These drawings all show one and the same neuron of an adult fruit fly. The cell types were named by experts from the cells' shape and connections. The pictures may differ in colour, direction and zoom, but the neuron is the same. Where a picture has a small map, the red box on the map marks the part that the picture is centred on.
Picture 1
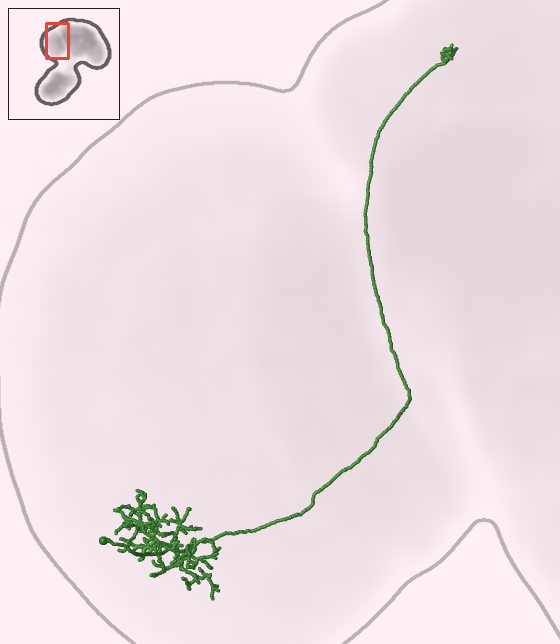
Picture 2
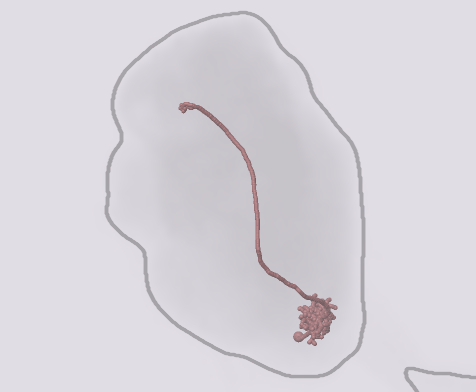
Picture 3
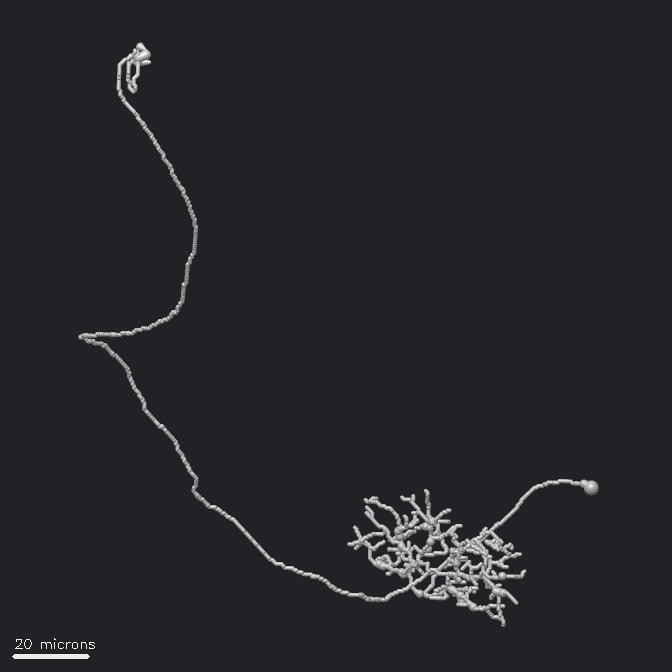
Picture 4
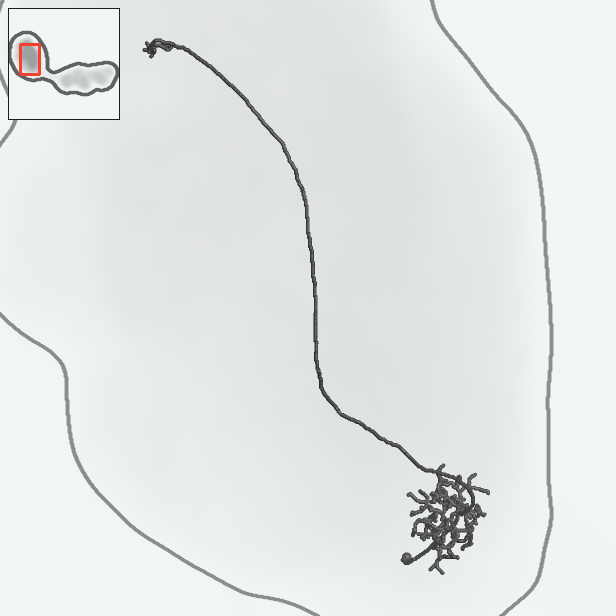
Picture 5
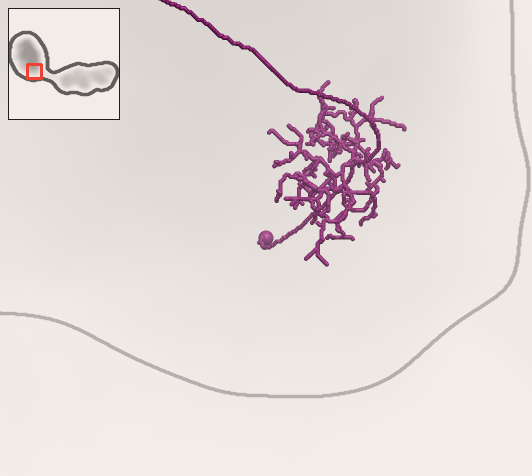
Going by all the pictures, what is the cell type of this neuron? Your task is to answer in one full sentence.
Included in the cell type MeTu3c is this neuron.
